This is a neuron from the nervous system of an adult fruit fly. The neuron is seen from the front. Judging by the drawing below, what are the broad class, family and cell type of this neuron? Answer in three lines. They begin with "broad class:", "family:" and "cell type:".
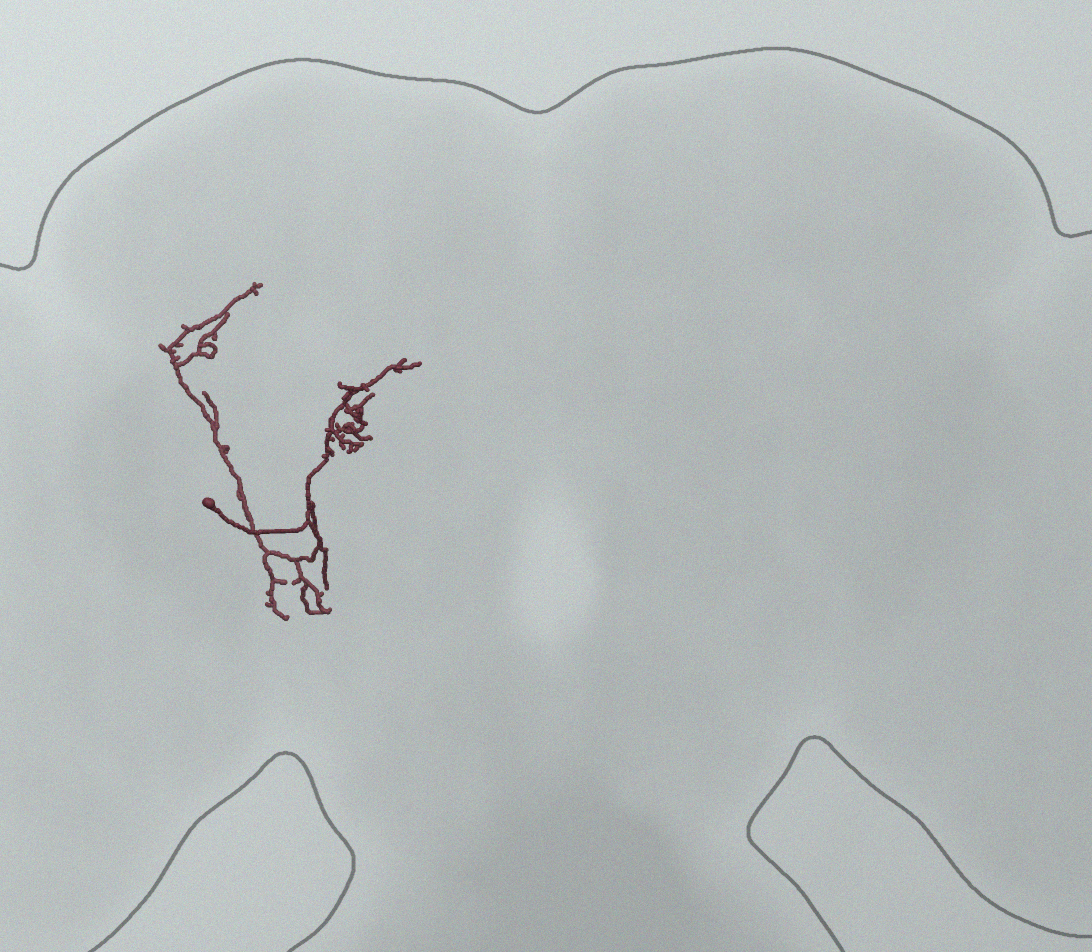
broad class: central-brain intrinsic neuron
family: hemilineage LALa1_posterior
cell type: WEDPN17_a1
